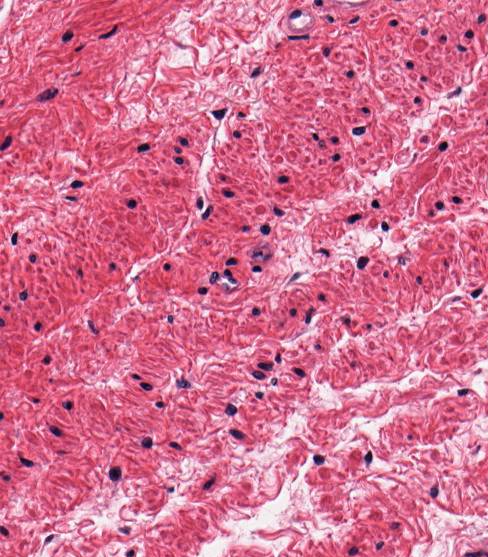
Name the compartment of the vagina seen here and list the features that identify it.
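What fills this field is smooth muscle, in bundles of eosinophilic cells separated by narrow pale septa.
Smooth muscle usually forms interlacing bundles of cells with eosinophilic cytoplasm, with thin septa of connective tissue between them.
Here that connective tissue is scanty, pale and loose, making thin clefts that run mostly diagonally. No epithelium or fat cells appear anywhere.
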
